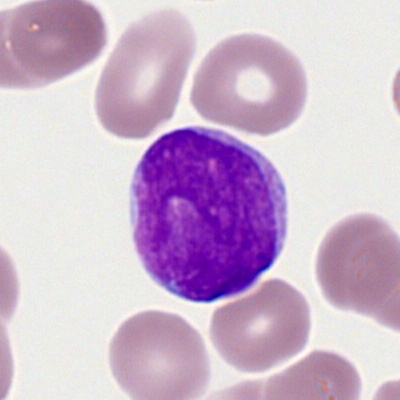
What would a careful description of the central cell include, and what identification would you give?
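Almost the entire cell is taken up by the nucleus, whose chromatin stains a deep purple. Cytoplasm is confined to a thin rim at the edge of the cell, and this narrow rim stains pale blue. This cell is a myeloblast.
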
